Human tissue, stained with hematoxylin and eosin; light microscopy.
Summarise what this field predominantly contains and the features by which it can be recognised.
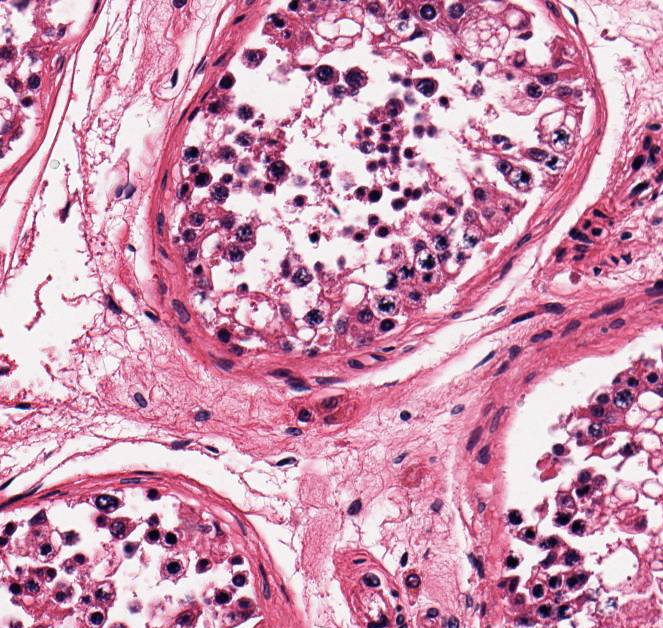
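That large round profile in the upper centre is a seminiferous tubule, with parts of others cut off at the edges. Its pink wall holds several layers of flattened, spindle-shaped nuclei, and many cells inside have round, dark nuclei with coarse, clumped chromatin.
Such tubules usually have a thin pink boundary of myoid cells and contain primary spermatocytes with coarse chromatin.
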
